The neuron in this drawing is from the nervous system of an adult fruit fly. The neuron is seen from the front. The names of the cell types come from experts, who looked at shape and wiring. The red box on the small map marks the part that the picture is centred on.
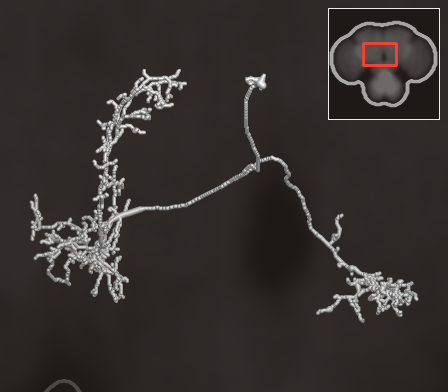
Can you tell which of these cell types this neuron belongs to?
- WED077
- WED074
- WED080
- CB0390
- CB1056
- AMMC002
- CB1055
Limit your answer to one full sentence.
A cell of type WED080 is what this neuron is.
